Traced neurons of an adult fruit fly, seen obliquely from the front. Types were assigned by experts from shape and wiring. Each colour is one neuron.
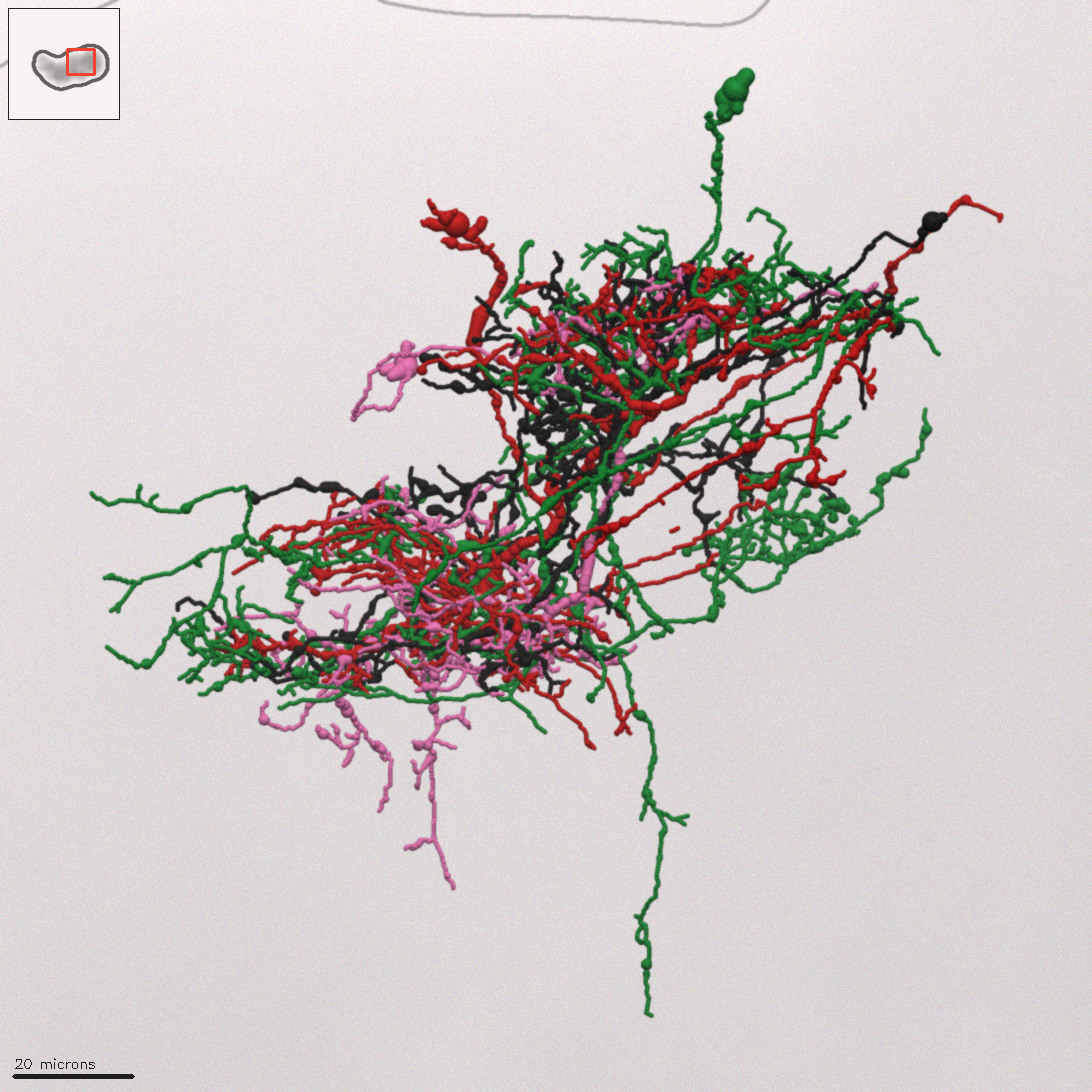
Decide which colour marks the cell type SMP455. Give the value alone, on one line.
red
